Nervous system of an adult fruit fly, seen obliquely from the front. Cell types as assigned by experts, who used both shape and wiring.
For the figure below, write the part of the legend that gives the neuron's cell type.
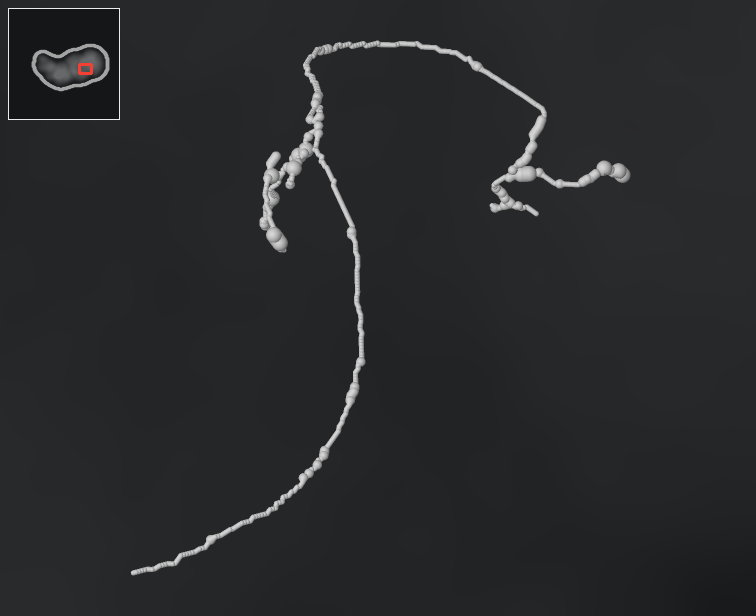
ORN_DM2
